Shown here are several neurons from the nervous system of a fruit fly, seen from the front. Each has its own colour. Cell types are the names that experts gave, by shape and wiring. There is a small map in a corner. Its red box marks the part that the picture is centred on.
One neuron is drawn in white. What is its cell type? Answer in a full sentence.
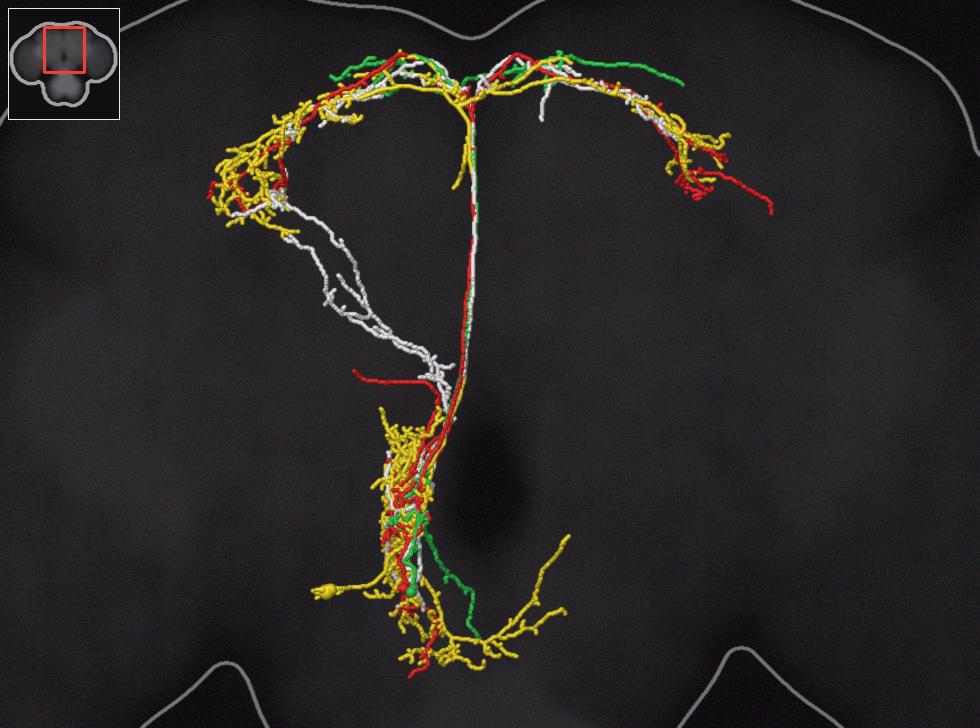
The cell type is VES206m.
